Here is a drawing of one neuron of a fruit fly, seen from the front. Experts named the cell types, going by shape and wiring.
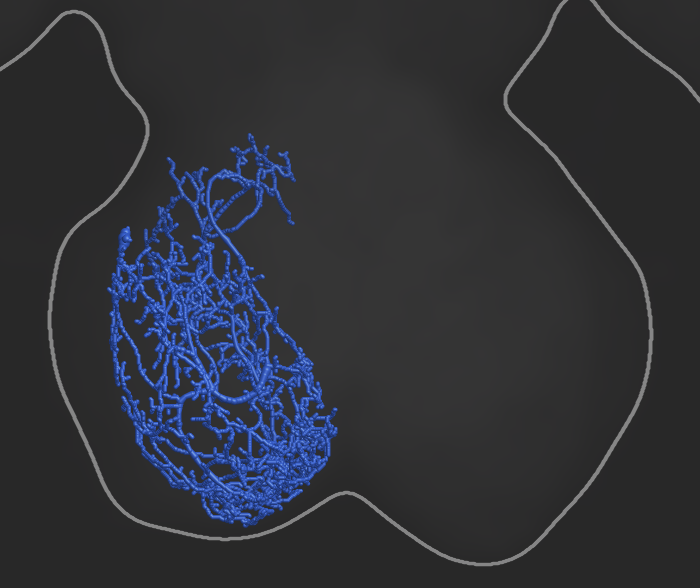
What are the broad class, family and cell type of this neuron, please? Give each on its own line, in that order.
nerve-cord intrinsic neuron
hemilineage 17A
IN17A007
